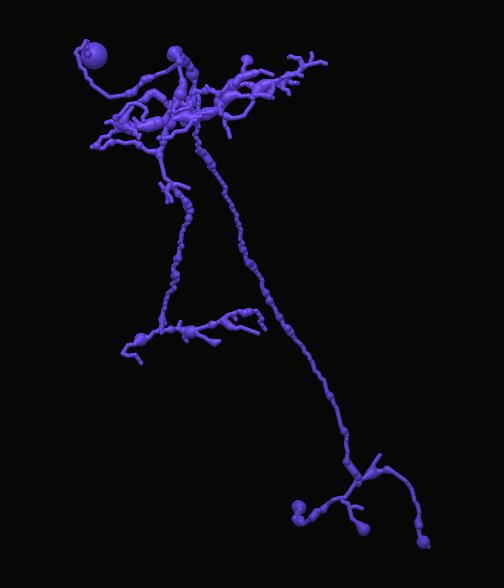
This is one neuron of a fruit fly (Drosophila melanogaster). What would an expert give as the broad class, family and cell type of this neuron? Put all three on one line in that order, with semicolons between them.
visual projection neuron; LLPC; LLPC2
